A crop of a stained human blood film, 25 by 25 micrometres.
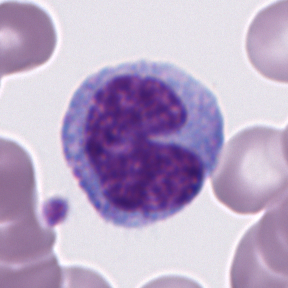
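Monocyte, stained smear of human peripheral blood, light microscopy. The cell measures about 14 micrometres across; its kidney-shaped nucleus, about 13 by 10 micrometres, fills about 60% of the cell's area and has a deep notch opening toward the right. The chromatin has a loose, lacy pattern rather than dense coarse clumps. Pale grey-blue cytoplasm holds fine, dust-like pinkish-purple granules.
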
